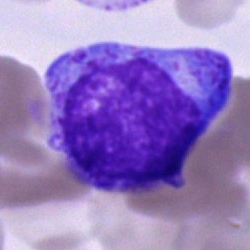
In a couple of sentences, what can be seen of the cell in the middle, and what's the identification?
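Notice the nucleus sitting toward the lower left, which leaves a wider band of cytoplasm at the upper right. The chromatin's dark purple and finely mottled, with small paler spots scattered through it. The cytoplasm itself is blue, with fine purple granules scattered in it, most visible along its upper and left edges. It's a promyelocyte.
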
